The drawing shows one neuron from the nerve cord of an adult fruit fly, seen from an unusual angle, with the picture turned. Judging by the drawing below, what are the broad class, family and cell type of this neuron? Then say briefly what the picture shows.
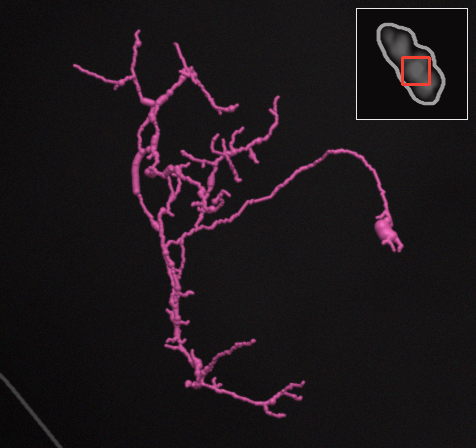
It is a nerve-cord intrinsic neuron. The family is hemilineage 13A. It is of cell type IN13A022. Dozens of branch ends can be seen. As drawn here it is about as wide as it is tall.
